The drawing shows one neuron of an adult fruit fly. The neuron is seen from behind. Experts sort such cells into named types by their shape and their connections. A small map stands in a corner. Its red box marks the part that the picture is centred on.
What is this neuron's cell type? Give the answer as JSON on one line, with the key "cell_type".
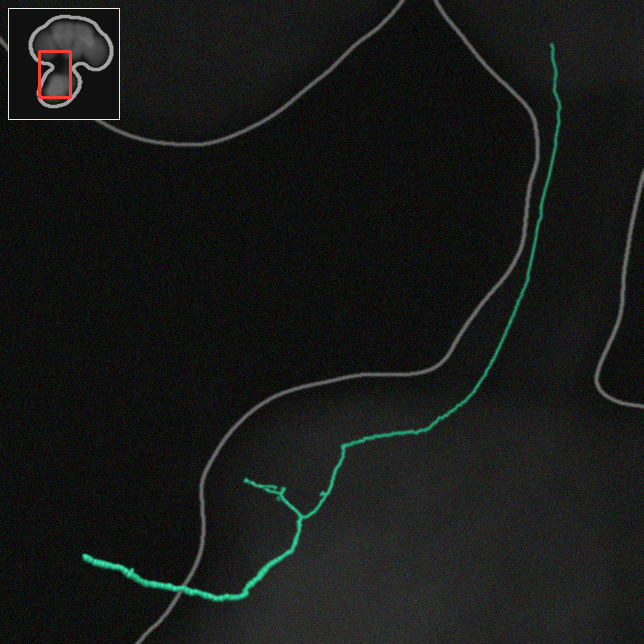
{"cell_type": "SApp01"}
